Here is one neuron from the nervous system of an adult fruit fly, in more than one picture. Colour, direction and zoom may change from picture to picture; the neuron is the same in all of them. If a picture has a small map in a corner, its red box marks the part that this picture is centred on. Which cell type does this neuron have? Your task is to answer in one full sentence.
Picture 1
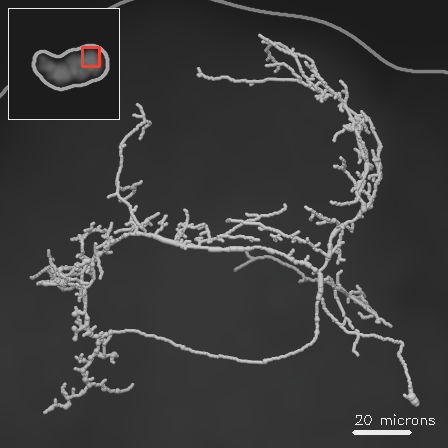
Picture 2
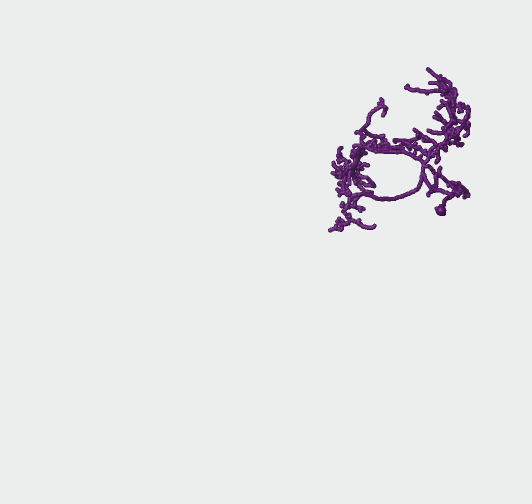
To this neuron applies the cell type name CL085_c.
